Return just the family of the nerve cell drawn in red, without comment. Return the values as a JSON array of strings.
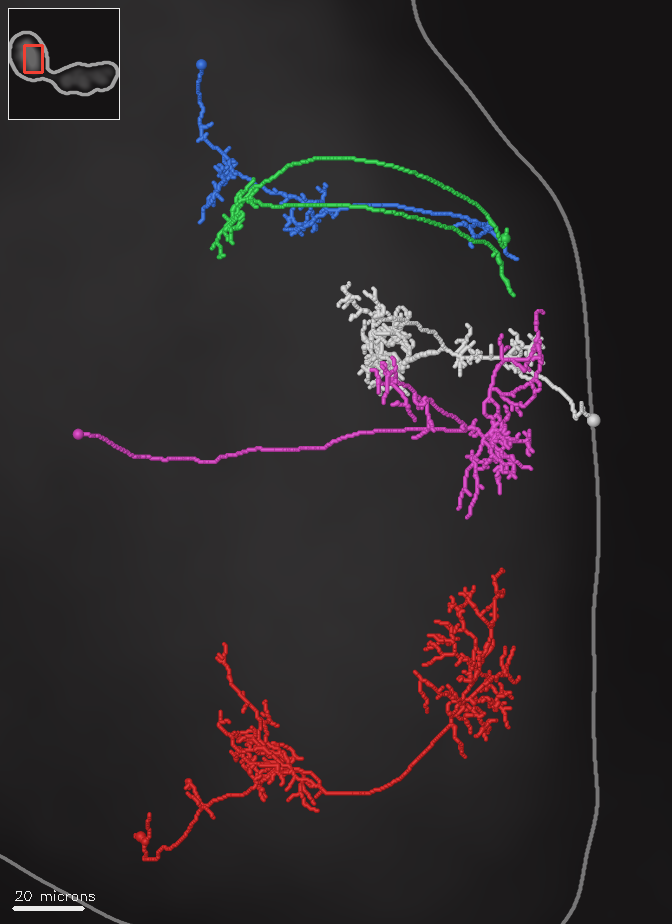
["TmY"]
